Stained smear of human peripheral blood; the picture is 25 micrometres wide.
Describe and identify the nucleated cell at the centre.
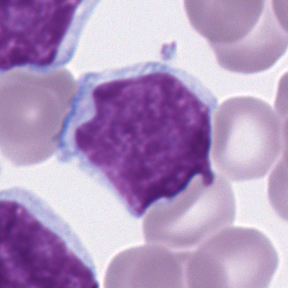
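This cell has an irregular, angular outline rather than a round one. Its nucleus fills most of the cell, and the cytoplasm is a narrow rim, broadest on the left side, with no granules seen. The cell is a typical lymphocyte.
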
